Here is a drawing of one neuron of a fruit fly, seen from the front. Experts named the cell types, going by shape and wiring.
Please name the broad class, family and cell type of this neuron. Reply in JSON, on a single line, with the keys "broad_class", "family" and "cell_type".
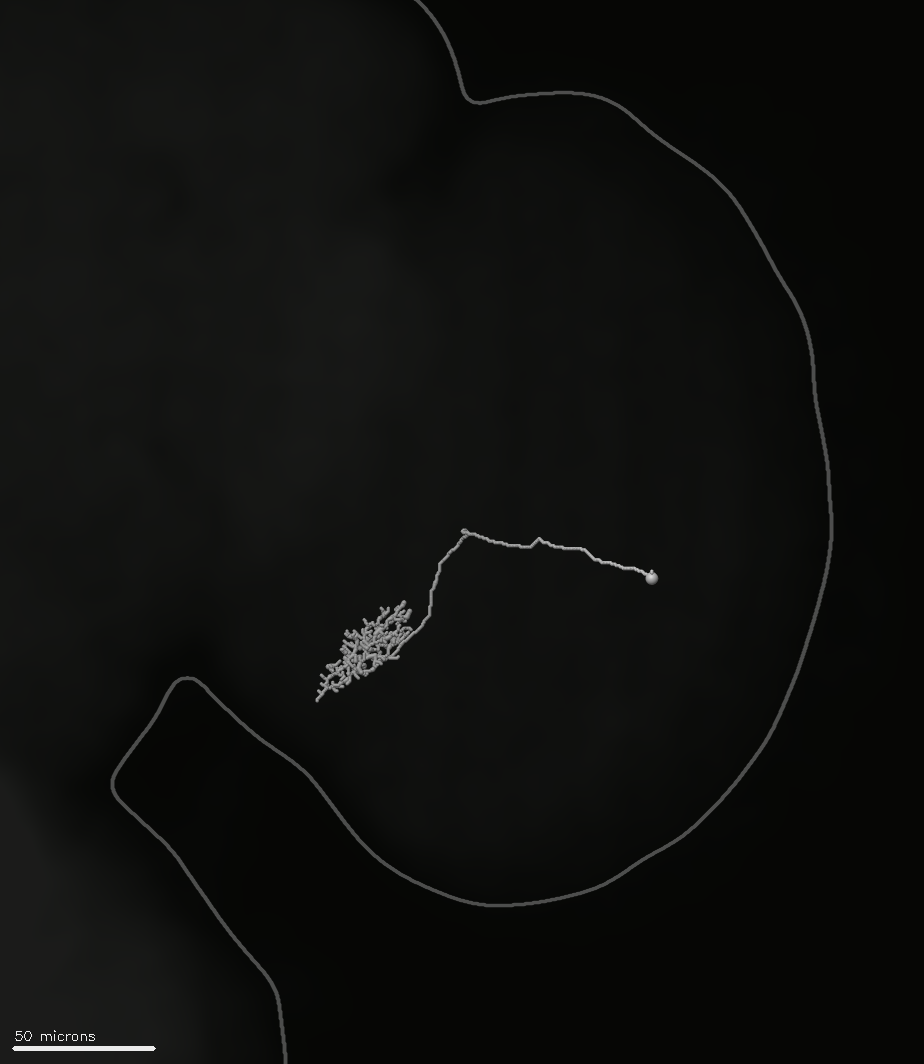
{"broad_class": "optic-lobe intrinsic neuron", "family": "LPi", "cell_type": "LPi34"}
